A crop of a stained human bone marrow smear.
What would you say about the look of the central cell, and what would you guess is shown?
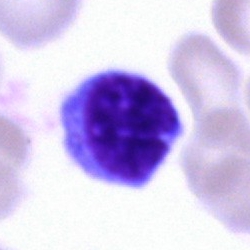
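You'll notice the nucleus fills most of the cell. Its chromatin is dark purple and coarsely clumped, with small paler patches. Around it there's only a scant rim of blue cytoplasm, widest on the left side. That's a lymphocyte.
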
